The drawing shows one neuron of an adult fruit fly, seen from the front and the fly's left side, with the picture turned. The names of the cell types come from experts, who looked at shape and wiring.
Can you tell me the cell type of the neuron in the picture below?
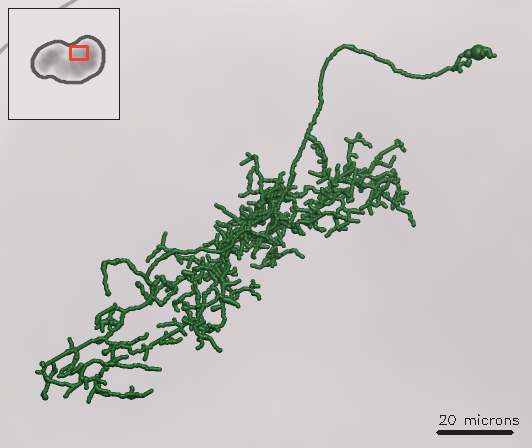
GNG078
